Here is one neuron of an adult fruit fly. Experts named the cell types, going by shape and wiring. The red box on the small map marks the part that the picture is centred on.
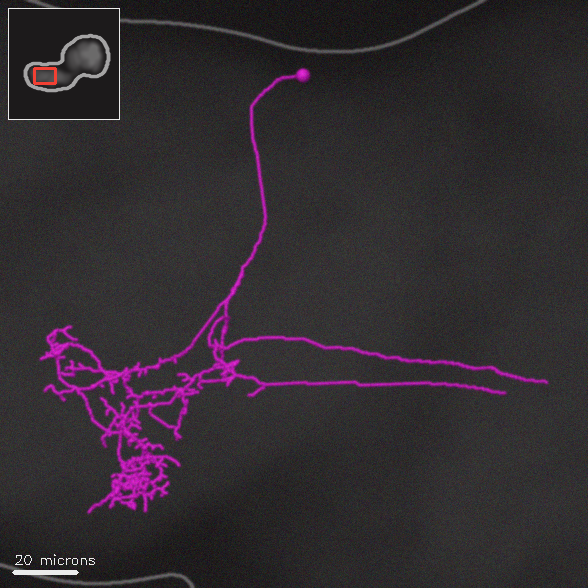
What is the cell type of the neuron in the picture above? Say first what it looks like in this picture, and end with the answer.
Its cell body lies at the top of the picture. By the scale bar it is about 160 microns wide in this view. The picture shows dozens of branch ends. This is a nerve-cord intrinsic neuron. It is of cell type IN23B084.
